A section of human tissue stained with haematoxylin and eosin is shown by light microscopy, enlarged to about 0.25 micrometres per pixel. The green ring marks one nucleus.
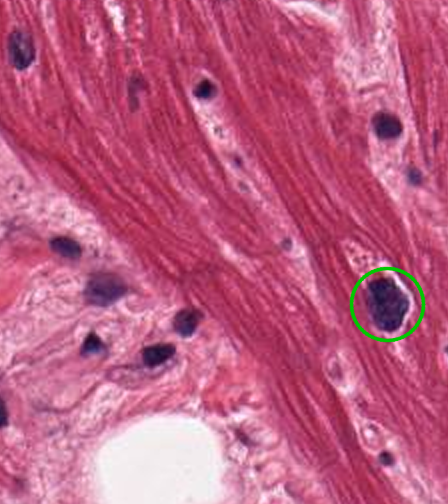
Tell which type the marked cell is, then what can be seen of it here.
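Cardiomyocyte. The nucleus is large and roundish-angular with an irregular outline, clearly bigger than the slim nuclei nearby. The nucleus stains very dark purple, with darker clumps making it uneven rather than smooth. A thin pale rim separates the nucleus from the surrounding pink cytoplasm, and a pale, finely dotted zone extends from it toward the upper left. The cell lies within a bundle of pink, finely streaked fibres that run diagonally, and its nucleus sits in line with their course.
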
